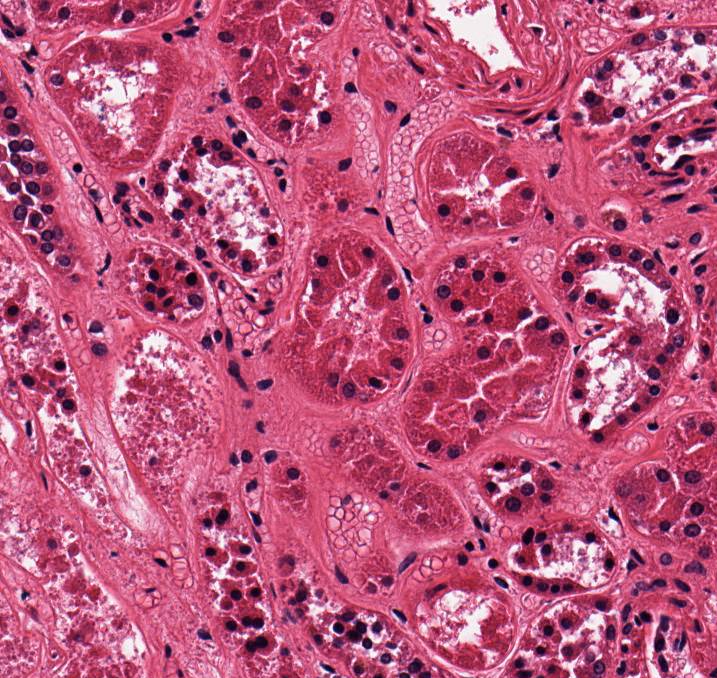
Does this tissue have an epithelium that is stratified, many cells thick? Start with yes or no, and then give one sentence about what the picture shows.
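No. The tubules are lined by a single layer of epithelial cells.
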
